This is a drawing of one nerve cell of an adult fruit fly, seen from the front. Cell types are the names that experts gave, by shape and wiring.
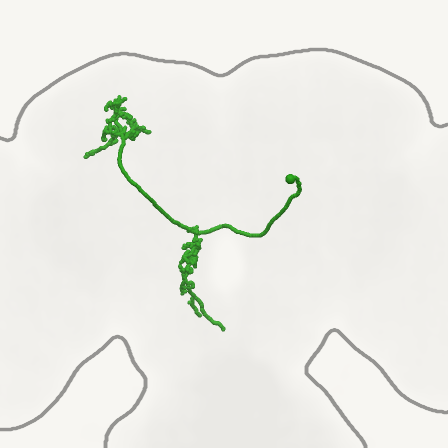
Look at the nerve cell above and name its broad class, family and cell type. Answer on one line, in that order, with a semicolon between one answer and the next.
central-brain intrinsic neuron; hemilineage CREa1_ventral; mAL_m3c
